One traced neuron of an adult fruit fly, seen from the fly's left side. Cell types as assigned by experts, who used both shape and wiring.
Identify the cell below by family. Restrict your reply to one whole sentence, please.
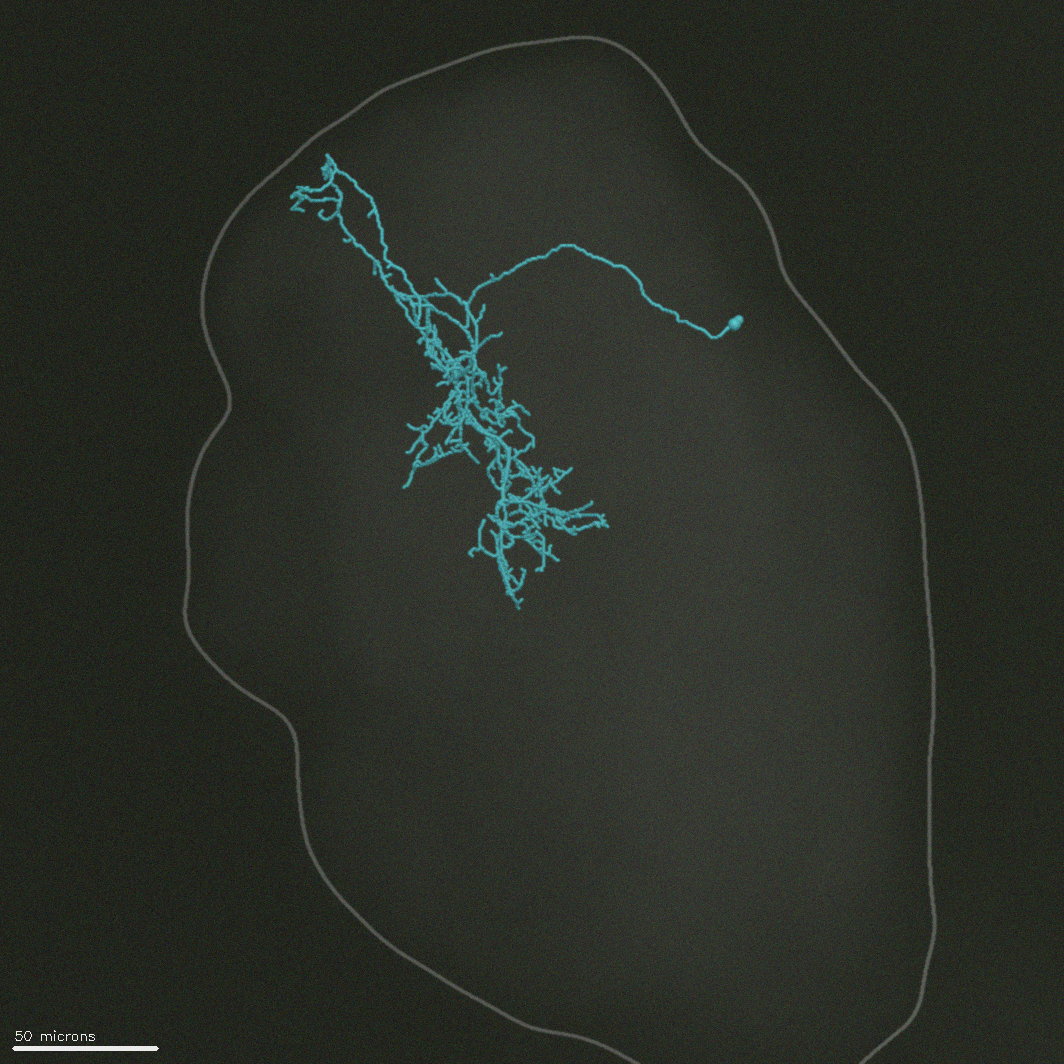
This neuron is designated as family hemilineage DM4_dorsal.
